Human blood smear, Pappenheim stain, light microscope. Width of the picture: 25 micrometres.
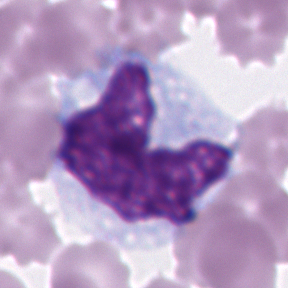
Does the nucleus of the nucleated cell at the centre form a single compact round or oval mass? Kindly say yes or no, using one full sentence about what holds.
No, rather than one compact mass, the nucleus is drawn out into a curved band without separate lobes.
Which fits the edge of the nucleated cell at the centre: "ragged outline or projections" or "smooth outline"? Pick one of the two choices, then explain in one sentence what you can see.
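Ragged outline or projections. The cell outline is irregular with a faintly frayed edge.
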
